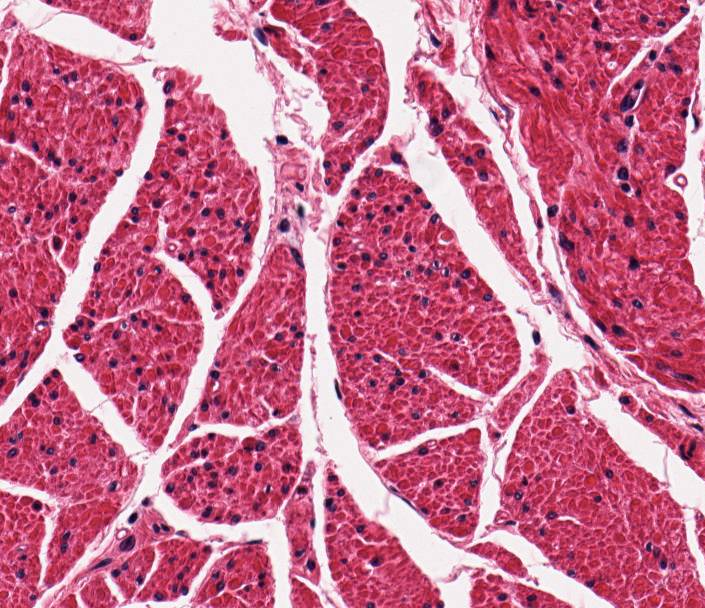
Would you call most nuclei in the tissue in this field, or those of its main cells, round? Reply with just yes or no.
Yes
